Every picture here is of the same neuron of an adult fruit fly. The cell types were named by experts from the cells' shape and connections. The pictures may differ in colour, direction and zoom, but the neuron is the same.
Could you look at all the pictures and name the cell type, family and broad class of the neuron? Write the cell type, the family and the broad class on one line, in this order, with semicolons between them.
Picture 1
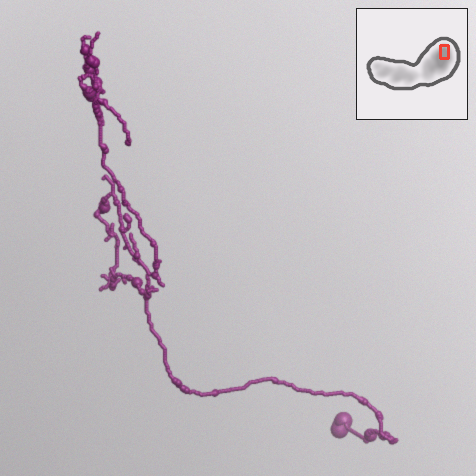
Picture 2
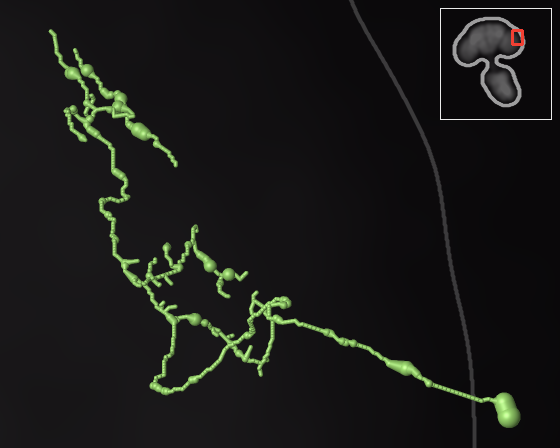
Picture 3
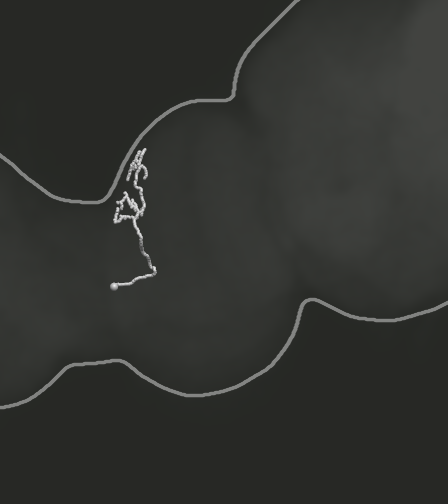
Cm18; Cm; optic-lobe intrinsic neuron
